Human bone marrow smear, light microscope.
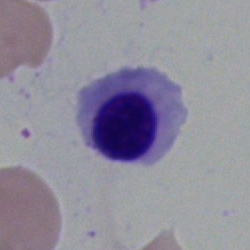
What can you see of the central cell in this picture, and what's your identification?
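Dense chromatin stains the whole nucleus a very dark purple, and no nucleoli are visible. A moderate rim of pale lilac-blue cytoplasm surrounds the nucleus, widest at the upper right, and contains no vacuoles. The cell is an erythroblast.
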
